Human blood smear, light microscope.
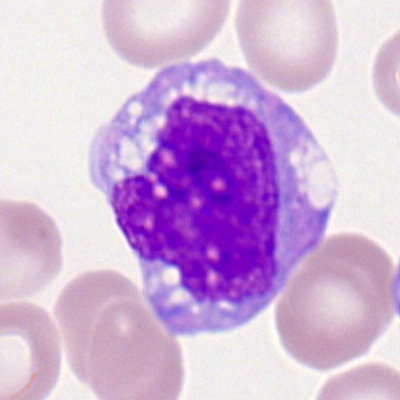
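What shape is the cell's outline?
Irregular and somewhat angular rather than round.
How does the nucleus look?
Irregular, with a notch on its left side that sets off a lobe at the lower left.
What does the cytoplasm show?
It is pale blue-grey and holds many small clear vacuoles.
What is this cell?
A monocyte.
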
